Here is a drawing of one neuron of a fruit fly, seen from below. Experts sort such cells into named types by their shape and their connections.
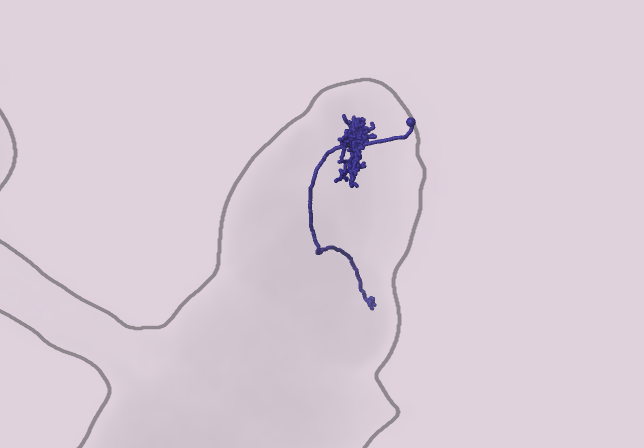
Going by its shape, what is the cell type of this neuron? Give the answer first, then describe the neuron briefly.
It is of cell type MeTu3b. It is a visual projection neuron. It lies in the brain. In this view it is taller than it is wide.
